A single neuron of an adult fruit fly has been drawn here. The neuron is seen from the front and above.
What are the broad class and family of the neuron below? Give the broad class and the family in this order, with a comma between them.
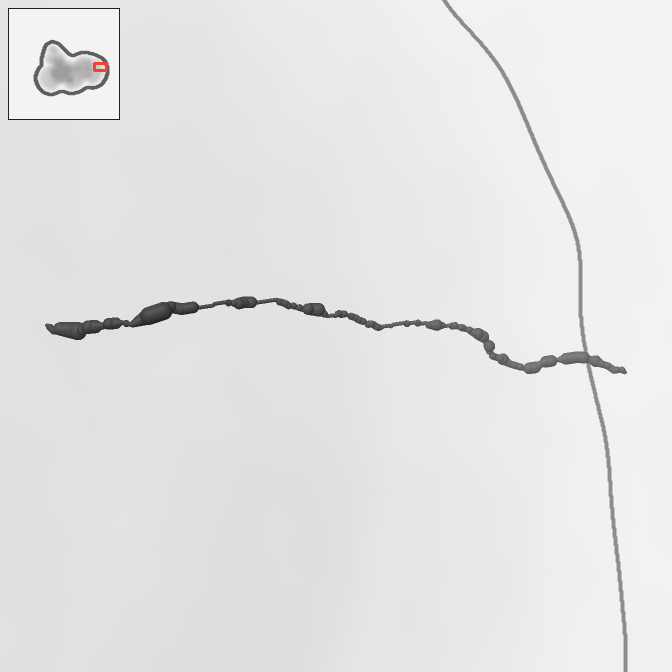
photoreceptor or other optic-lobe sensory neuron, class visual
